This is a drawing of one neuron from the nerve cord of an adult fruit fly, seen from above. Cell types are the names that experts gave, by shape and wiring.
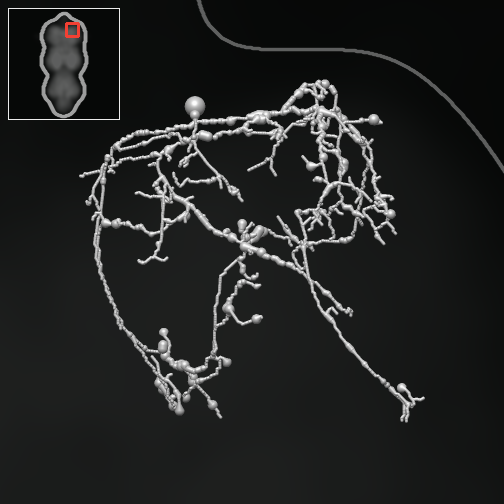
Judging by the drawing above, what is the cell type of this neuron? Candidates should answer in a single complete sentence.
Cell type IN09A069 is what this neuron is.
